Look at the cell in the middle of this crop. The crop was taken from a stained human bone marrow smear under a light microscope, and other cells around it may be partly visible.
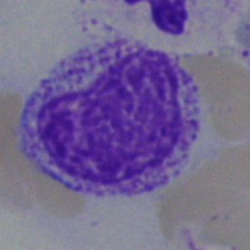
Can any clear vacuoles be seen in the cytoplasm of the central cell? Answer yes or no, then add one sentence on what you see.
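No. No clear vacuoles are visible in the cytoplasm.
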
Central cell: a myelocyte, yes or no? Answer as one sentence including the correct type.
Yes, as for the central cell, it is a myelocyte.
